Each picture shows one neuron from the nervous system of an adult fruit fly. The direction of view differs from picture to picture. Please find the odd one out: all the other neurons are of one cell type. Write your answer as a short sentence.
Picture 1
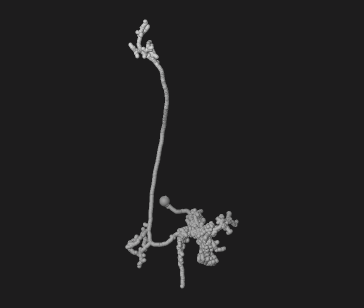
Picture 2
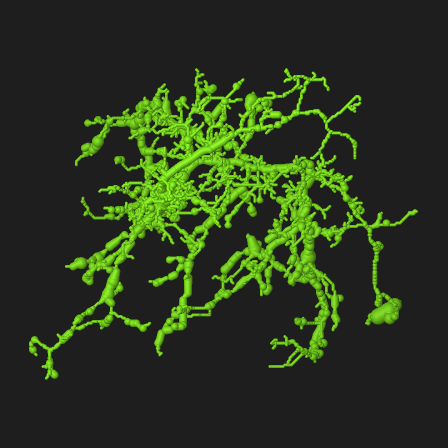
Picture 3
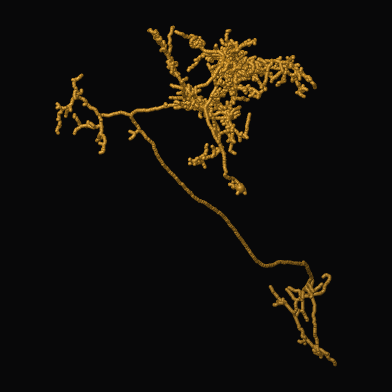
The neuron in picture 2 is of another cell type than the rest.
